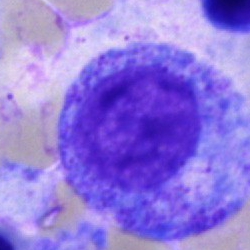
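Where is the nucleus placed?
Toward the upper left, leaving a wider rim of cytoplasm on the lower right.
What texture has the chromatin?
Fine, not clumped into dark blocks.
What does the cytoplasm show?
It stains blue, with fine purple granules scattered through it.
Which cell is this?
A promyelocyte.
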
